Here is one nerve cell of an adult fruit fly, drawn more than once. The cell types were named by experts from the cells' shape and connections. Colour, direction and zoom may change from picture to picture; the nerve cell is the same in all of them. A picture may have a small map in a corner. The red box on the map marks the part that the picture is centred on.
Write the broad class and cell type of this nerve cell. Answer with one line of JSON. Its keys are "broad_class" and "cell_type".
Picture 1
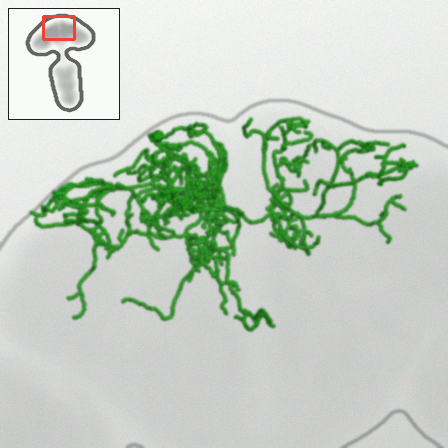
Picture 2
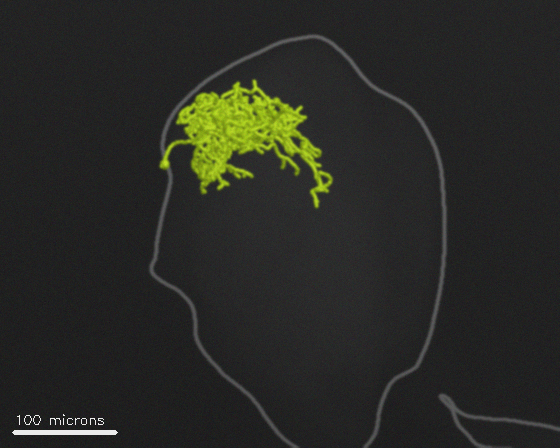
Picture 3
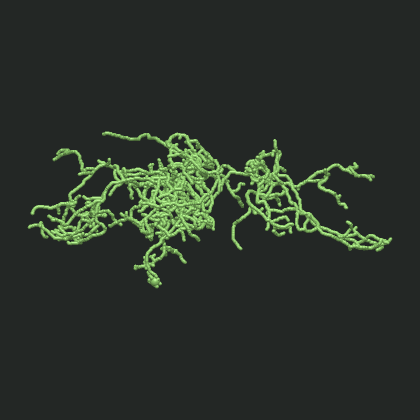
{"broad_class": "central-brain intrinsic neuron", "cell_type": "SMP143"}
